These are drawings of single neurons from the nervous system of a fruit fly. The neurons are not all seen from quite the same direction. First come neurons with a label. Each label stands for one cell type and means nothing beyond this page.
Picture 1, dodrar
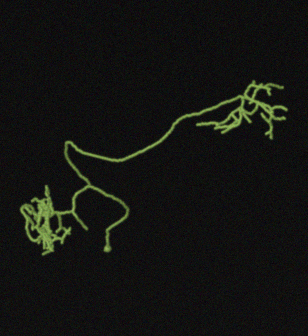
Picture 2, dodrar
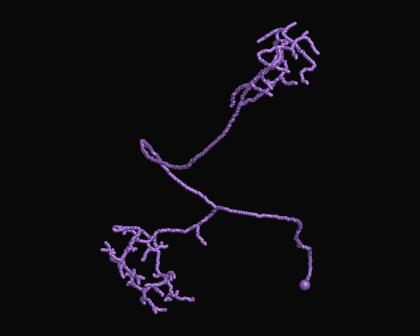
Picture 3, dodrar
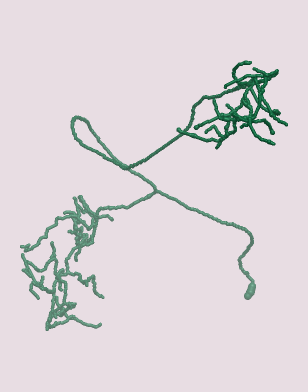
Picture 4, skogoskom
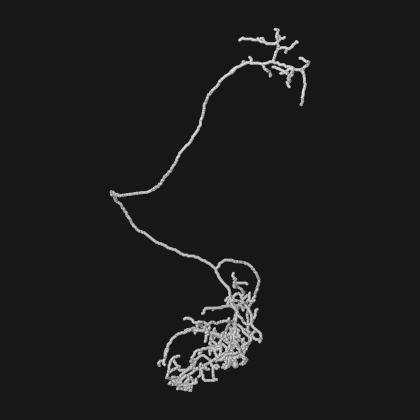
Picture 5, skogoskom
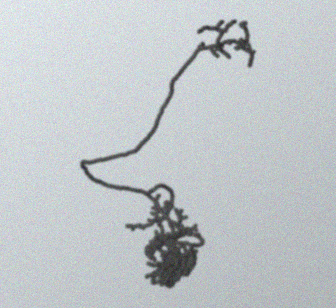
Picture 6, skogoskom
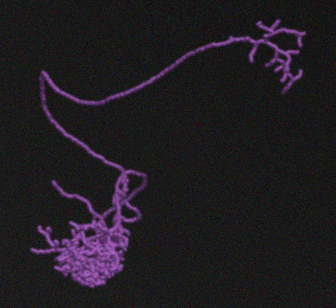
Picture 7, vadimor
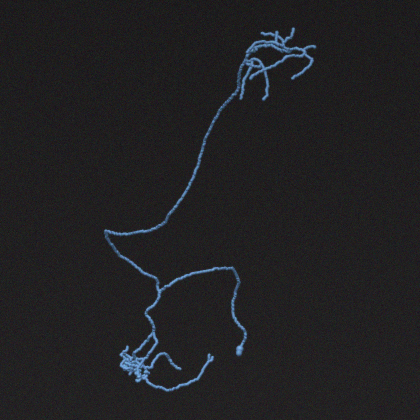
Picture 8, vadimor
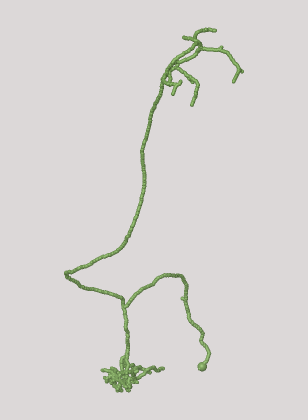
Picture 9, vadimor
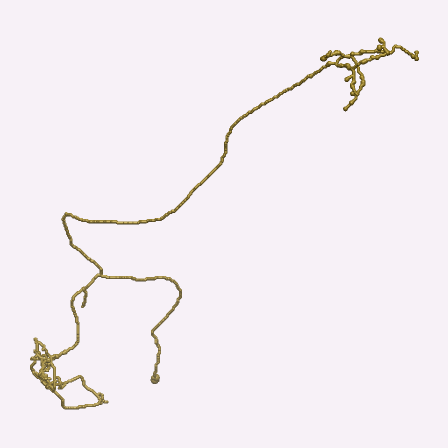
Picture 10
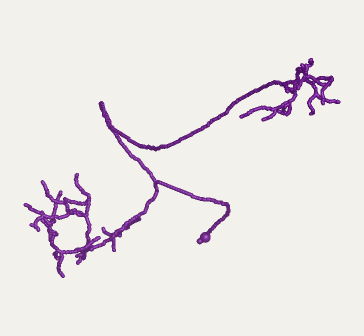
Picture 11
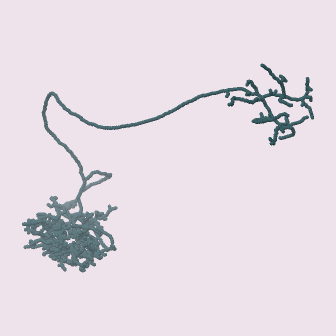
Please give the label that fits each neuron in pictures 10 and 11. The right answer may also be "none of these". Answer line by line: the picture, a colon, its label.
10: dodrar
11: skogoskom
